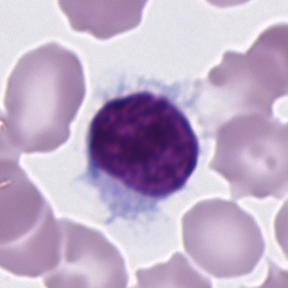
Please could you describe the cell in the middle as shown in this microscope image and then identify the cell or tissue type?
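First, the edge: fine, hair-like strands project from the cytoplasm around the cell. Next, the nucleus: a single rounded oval without lobes. Then the cytoplasm: neither granules nor vacuoles are visible. Finally, the name: hairy cell.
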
